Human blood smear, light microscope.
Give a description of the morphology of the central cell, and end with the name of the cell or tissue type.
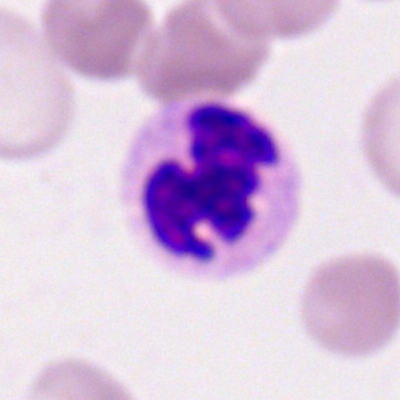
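It's round in outline, and the chromatin is dark purple and coarsely clumped. You won't see any nucleoli in the nucleus. The cytoplasm is pale pinkish-lilac. That's a segmented neutrophil.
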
